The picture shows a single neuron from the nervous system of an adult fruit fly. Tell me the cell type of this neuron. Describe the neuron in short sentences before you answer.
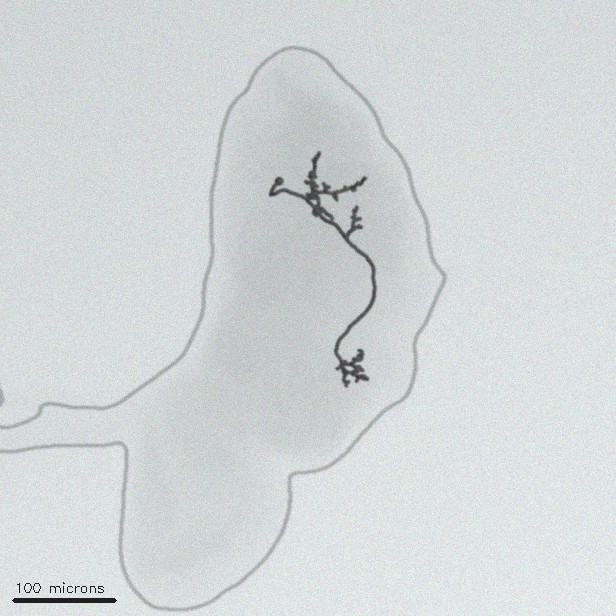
It lies in the brain. By the scale bar it is about 250 microns tall in this view. Its broad class is central-brain intrinsic neuron. The cell type is CB1379.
